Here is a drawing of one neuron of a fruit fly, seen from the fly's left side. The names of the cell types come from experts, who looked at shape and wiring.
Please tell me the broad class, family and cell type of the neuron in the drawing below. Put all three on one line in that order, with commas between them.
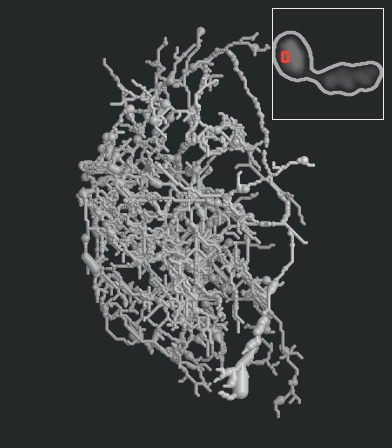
central-brain intrinsic neuron, hemilineage VLPl&p2_lateral, AVLP103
